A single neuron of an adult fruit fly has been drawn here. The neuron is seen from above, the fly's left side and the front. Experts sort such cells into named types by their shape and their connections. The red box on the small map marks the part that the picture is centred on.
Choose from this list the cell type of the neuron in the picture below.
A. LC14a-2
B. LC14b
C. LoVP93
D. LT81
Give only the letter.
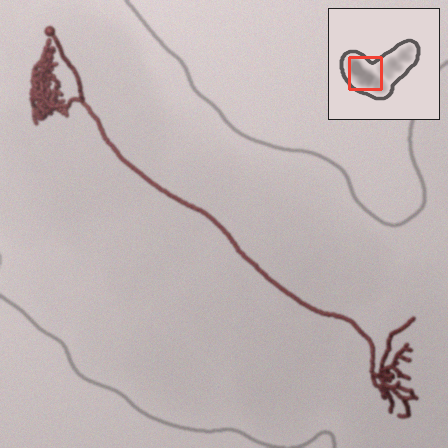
A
